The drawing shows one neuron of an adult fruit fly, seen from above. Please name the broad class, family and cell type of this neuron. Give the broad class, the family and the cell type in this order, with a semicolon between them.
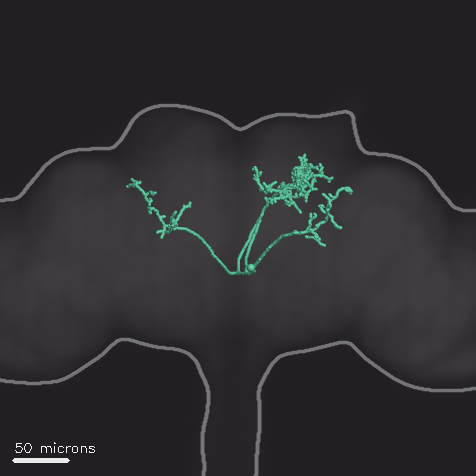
central-brain intrinsic neuron; hemilineage DM1_antero_dorsal; CRE093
